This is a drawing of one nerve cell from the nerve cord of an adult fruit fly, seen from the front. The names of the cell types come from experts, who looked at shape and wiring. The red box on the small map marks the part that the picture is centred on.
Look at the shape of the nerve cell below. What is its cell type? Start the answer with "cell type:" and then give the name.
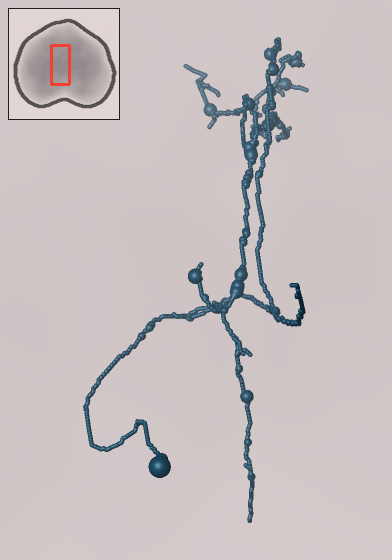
cell type: AN08B113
